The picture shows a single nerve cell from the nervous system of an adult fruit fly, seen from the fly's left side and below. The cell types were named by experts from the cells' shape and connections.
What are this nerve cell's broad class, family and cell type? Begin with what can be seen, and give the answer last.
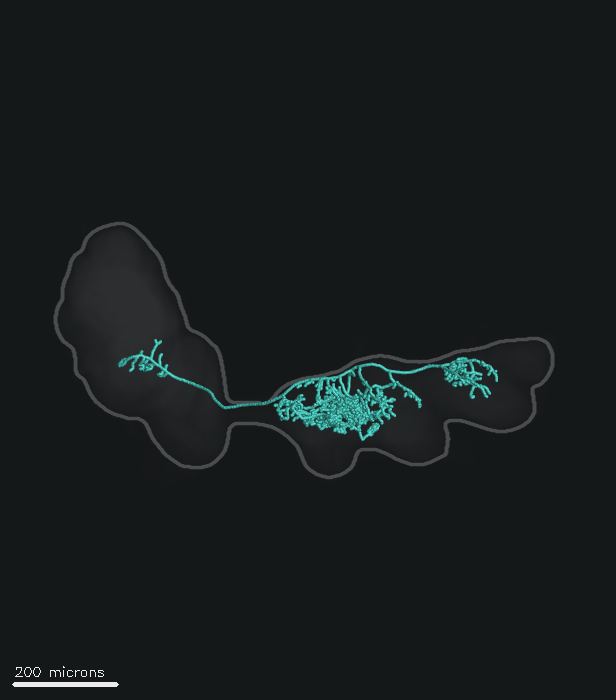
From left to right in the picture it spans about 750 microns. As drawn here it is more than twice as wide as it is tall. Its broad class is ascending neuron. Its family is hemilineage 03B. Its cell type is ANXXX002.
